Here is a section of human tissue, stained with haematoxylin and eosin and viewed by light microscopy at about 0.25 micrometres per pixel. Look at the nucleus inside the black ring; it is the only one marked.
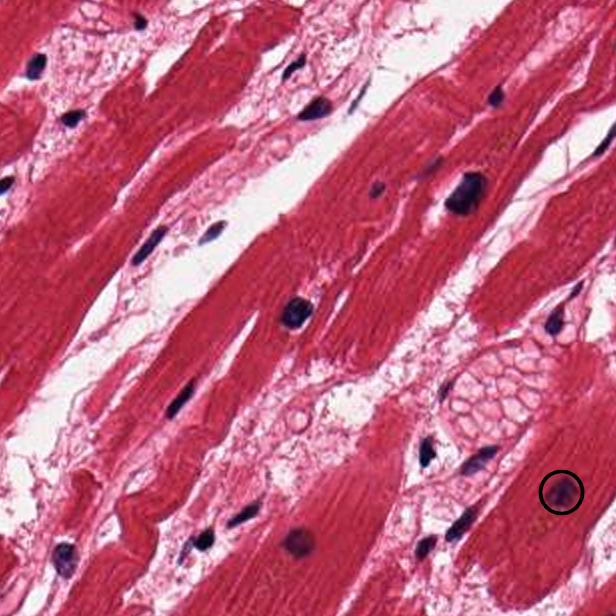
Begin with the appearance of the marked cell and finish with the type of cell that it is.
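The nucleus is a small, dark purple, roughly rounded but irregular body that sits in the middle of the fibre's width, with abundant cytoplasm on all sides. The cytoplasm is abundant and deep red, with fine streaks running lengthwise along the fibre. The fibre runs diagonally, parallel with the neighbouring fibres, and has pale, loose spaces along both of its sides. The marked nucleus belongs to a cardiomyocyte.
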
